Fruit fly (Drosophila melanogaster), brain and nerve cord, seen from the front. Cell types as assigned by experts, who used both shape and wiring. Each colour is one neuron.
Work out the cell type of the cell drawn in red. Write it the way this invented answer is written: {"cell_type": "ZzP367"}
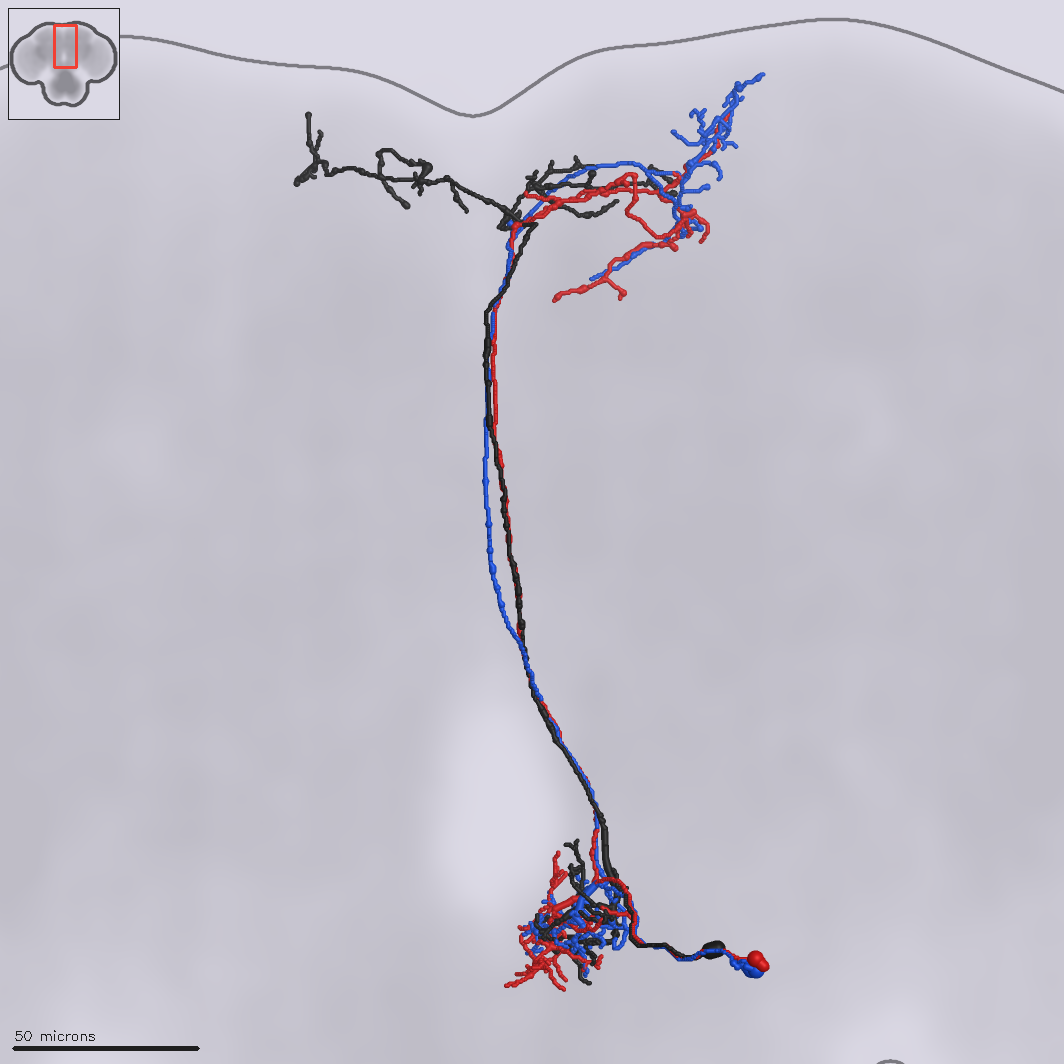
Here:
{"cell_type": "PRW009"}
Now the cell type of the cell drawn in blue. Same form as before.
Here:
{"cell_type": "PRW032"}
